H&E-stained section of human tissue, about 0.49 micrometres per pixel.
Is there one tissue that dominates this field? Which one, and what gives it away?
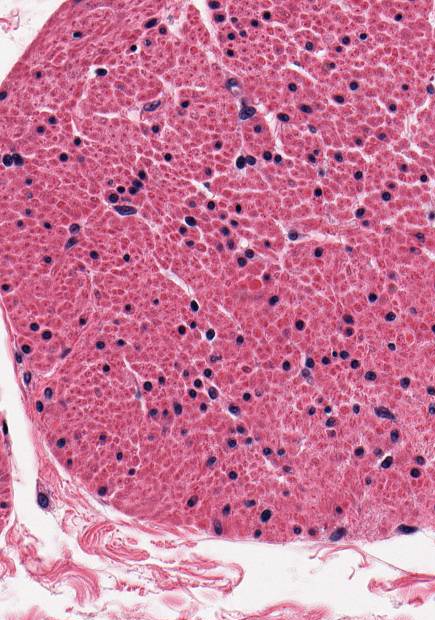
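The main tissue is smooth muscle. First, a single large rounded bundle fills most of the field, with its smooth curved edge at the lower left and bottom.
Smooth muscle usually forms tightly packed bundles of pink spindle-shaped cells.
Then, small round dark-blue nuclei are scattered singly through the bundle. Next, thin pale clefts divide it into irregular smaller groups. Last, no epithelium or glands appear anywhere.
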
